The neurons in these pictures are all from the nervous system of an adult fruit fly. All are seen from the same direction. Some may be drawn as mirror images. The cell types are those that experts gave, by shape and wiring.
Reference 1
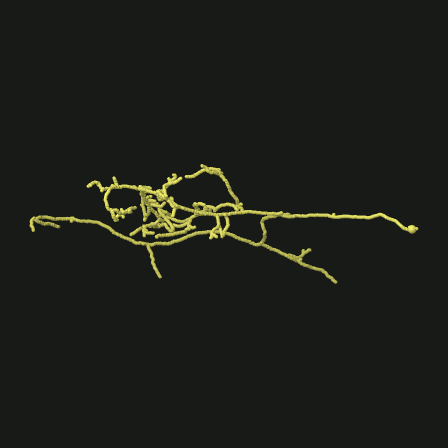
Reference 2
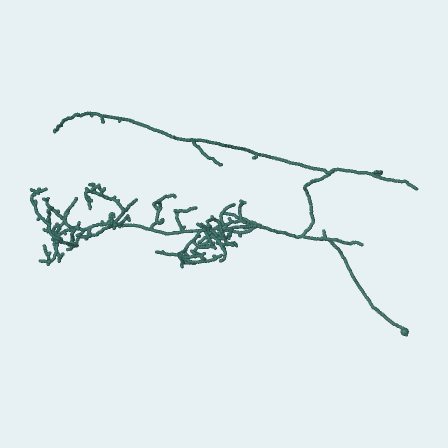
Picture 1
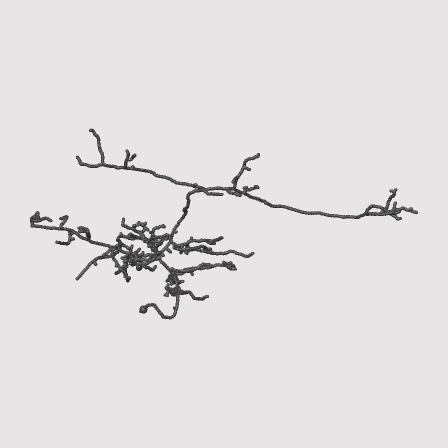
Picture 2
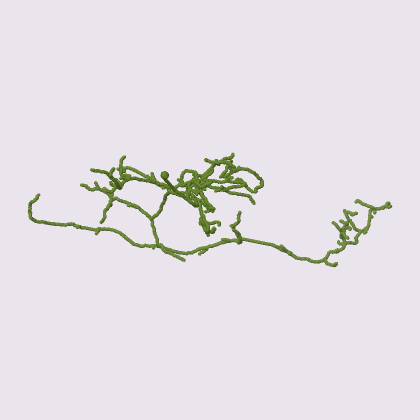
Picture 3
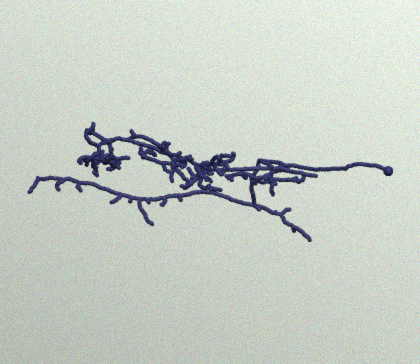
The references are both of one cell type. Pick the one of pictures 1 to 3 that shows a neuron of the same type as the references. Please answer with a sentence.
Picture 3 shows a neuron of the same cell type.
